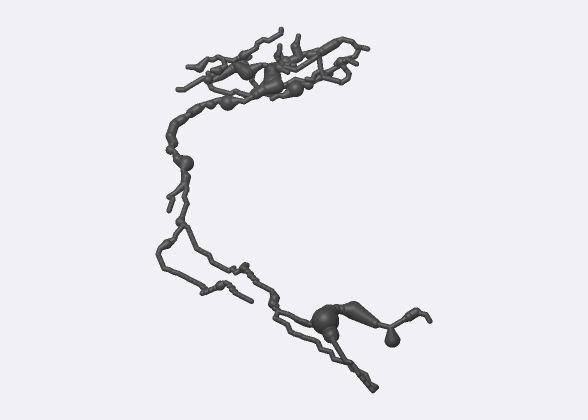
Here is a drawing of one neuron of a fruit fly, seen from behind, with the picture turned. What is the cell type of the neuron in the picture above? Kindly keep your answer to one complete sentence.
Within the cell type T4c sits this neuron.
